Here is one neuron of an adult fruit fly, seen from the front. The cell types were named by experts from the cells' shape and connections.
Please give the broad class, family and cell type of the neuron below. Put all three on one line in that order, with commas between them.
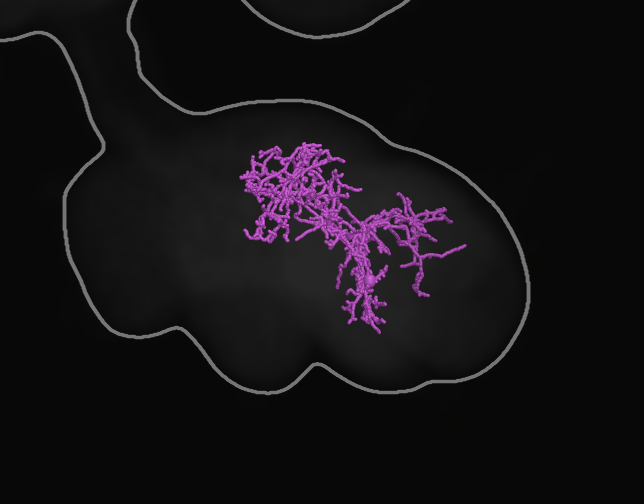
nerve-cord intrinsic neuron, hemilineage 03B, IN03B016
